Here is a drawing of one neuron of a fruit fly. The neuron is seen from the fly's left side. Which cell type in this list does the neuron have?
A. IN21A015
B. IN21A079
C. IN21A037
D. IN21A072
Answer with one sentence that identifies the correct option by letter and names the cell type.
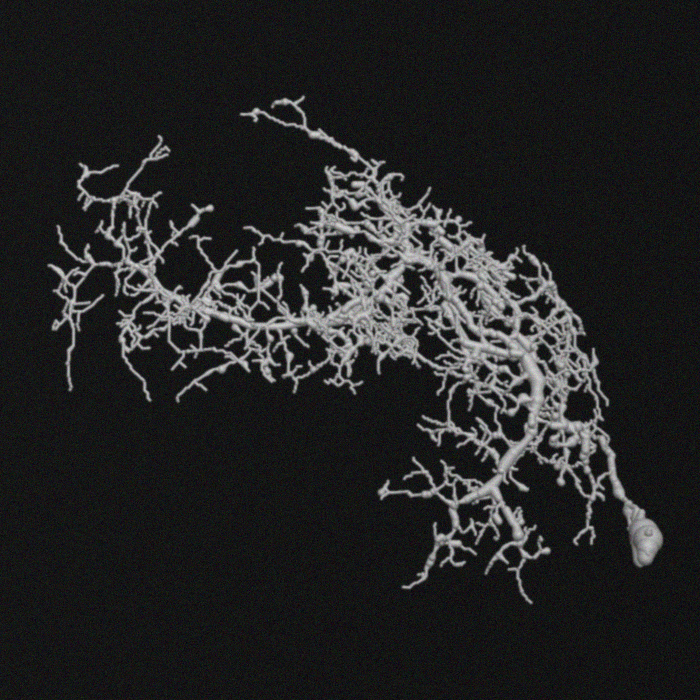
Of all the options, it is A, IN21A015, that is the neuron's cell type.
